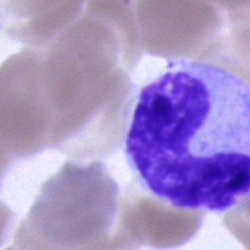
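Band neutrophil (central cell). The nucleus is bent into a C shape, its hollow opening to the right, and contains dark purple, coarsely clumped chromatin without visible nucleoli. The visible outline of the cell is smooth and rounded.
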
